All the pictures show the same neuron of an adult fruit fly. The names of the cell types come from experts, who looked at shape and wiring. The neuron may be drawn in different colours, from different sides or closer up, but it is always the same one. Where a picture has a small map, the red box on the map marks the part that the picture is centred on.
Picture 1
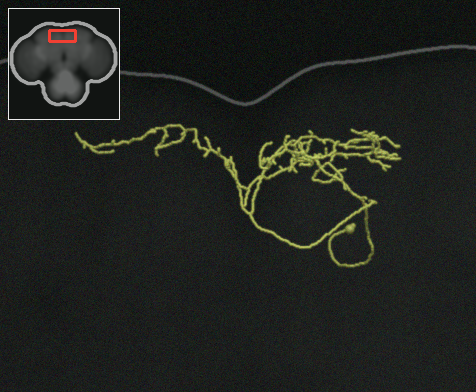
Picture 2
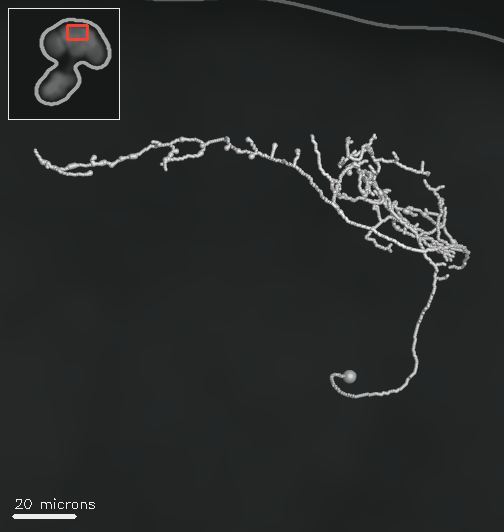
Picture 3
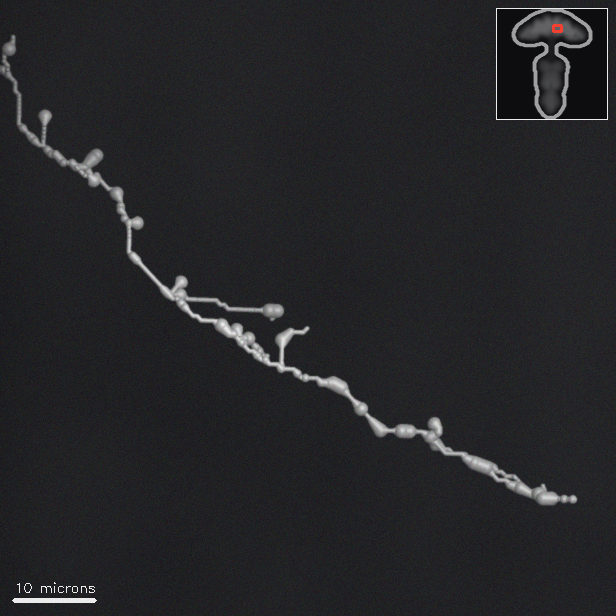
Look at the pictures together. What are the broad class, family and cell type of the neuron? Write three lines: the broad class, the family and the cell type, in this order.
central-brain intrinsic neuron
hemilineage DM3_dorso_medial
SMP523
